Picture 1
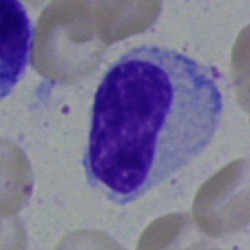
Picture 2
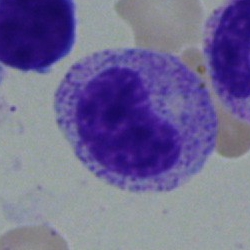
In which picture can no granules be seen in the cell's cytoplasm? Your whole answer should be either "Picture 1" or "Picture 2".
Picture 1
